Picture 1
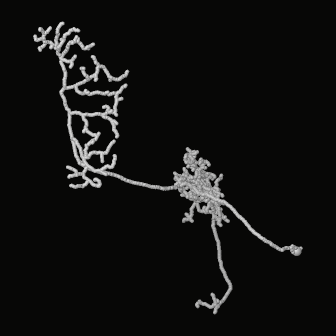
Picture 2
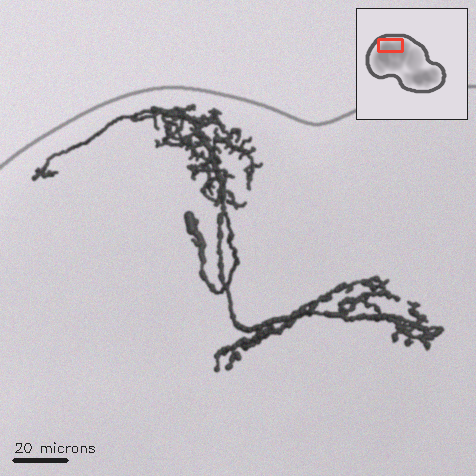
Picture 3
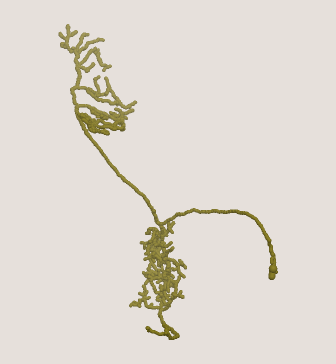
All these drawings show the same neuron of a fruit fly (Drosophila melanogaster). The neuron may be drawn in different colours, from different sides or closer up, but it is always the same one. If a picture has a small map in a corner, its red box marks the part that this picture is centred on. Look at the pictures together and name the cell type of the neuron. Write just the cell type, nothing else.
FB7A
